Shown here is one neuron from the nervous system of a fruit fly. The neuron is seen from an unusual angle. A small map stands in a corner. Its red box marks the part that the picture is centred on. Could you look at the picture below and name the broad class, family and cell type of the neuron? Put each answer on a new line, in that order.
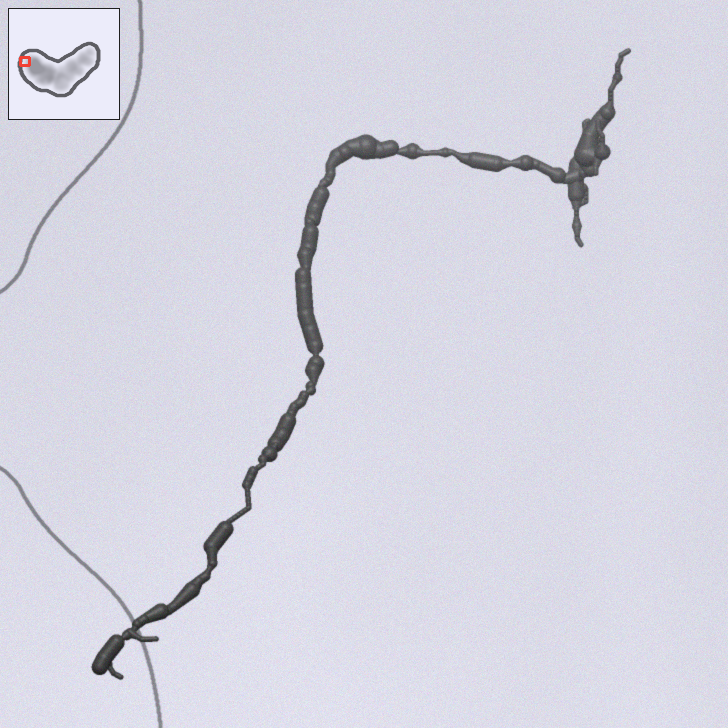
optic-lobe intrinsic neuron
L
L3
